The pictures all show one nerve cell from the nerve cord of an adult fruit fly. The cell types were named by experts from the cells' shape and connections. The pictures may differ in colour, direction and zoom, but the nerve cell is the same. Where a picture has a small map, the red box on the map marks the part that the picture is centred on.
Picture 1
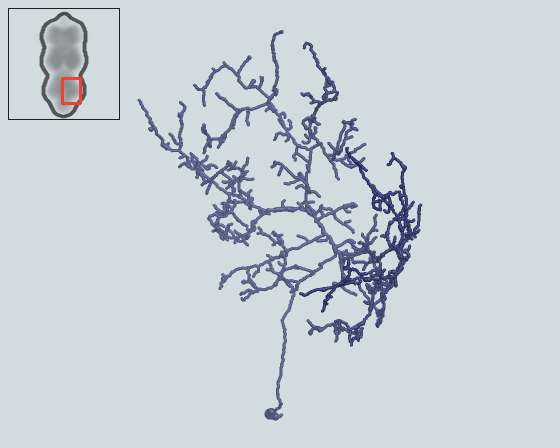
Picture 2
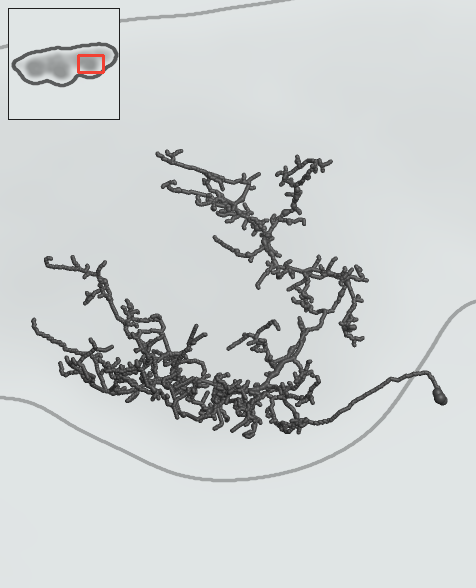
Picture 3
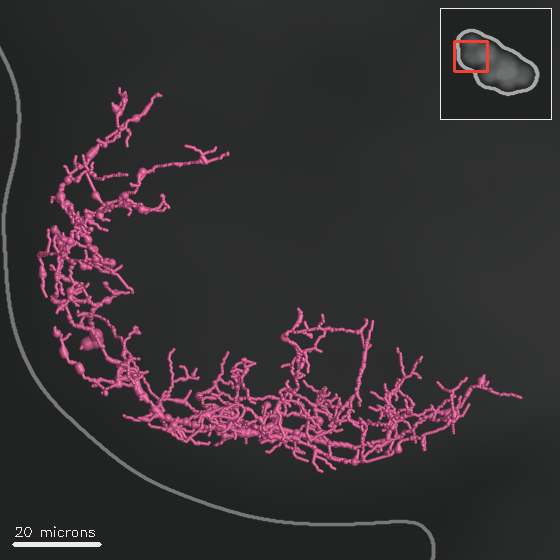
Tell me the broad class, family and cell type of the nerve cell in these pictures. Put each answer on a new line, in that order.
nerve-cord intrinsic neuron
hemilineage 13A
IN13A054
